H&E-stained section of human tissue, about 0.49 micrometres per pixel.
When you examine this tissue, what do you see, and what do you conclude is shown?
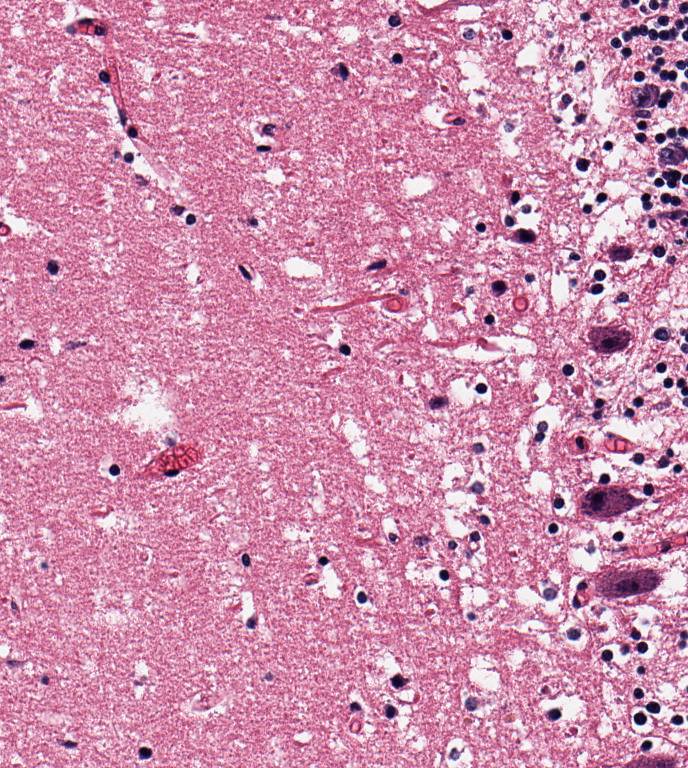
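See the top right corner, densely crowded with small, round, dark-staining nuclei with scant cytoplasm. Near the right edge, large neurons with abundant purple cytoplasm and pyramidal to flask-shaped bodies lie spaced in a single row. In the pale neuropil, small dark nuclei are scattered singly, widely apart. A thin capillary, elongated nuclei in its wall, runs obliquely down from the top edge, upper left. This is cerebellum.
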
